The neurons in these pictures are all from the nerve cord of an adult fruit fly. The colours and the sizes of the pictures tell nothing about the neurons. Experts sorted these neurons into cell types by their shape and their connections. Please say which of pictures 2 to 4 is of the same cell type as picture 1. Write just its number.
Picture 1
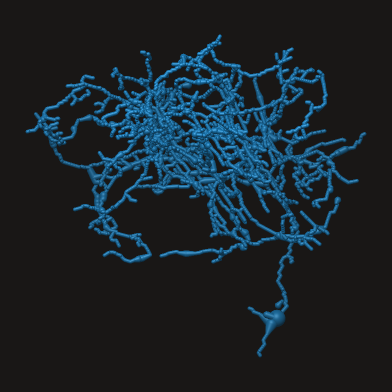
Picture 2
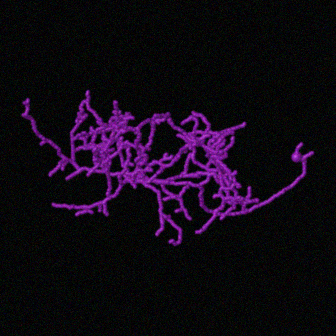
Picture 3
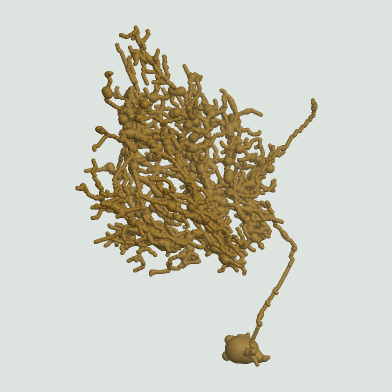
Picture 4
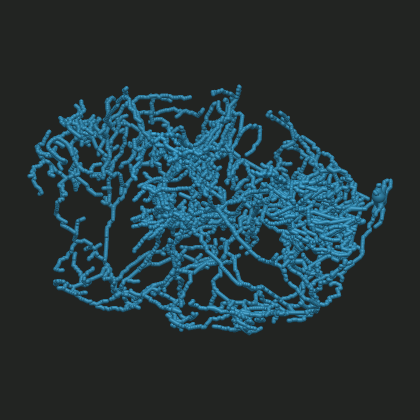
2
